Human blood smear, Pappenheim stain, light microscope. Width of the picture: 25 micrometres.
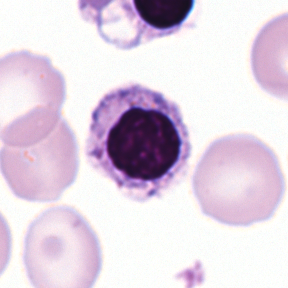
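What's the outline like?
Slightly irregular, with a finely ruffled edge.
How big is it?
About 9 micrometres across, roughly 1.25 times as wide as a red cell that lies whole nearby.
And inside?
Dark purple, densely clumped chromatin with no nucleoli, and pale lilac-grey cytoplasm.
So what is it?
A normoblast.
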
